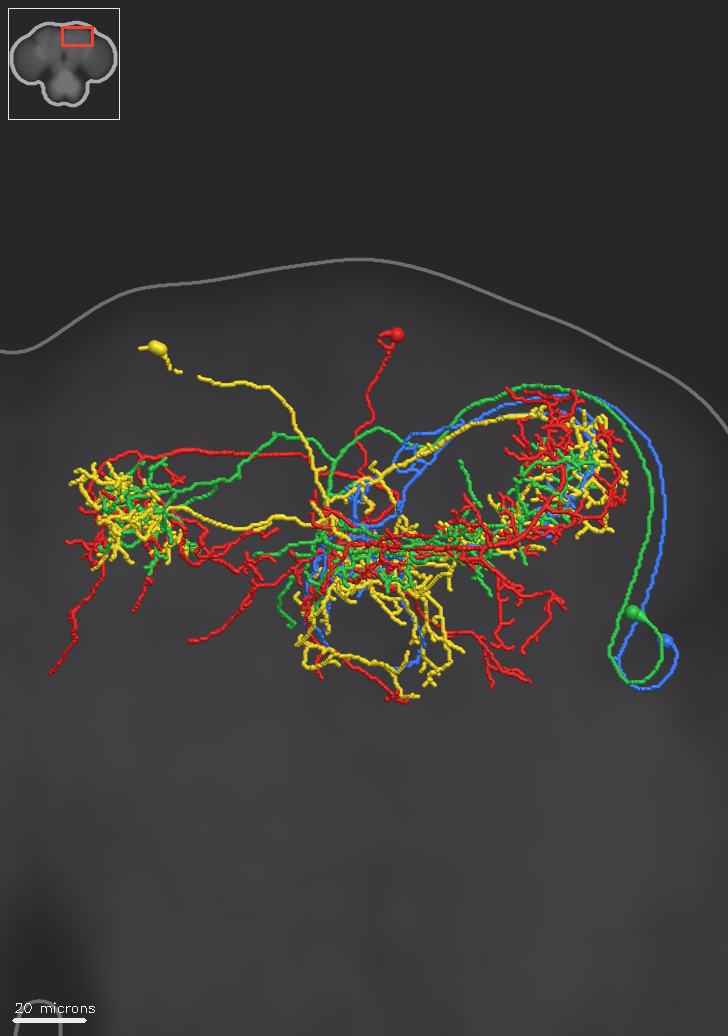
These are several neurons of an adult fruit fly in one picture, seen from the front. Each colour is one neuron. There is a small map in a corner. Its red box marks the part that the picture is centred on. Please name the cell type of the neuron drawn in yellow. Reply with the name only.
SMP495_b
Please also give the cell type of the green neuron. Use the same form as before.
SMP047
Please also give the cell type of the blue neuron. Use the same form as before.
SLP082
